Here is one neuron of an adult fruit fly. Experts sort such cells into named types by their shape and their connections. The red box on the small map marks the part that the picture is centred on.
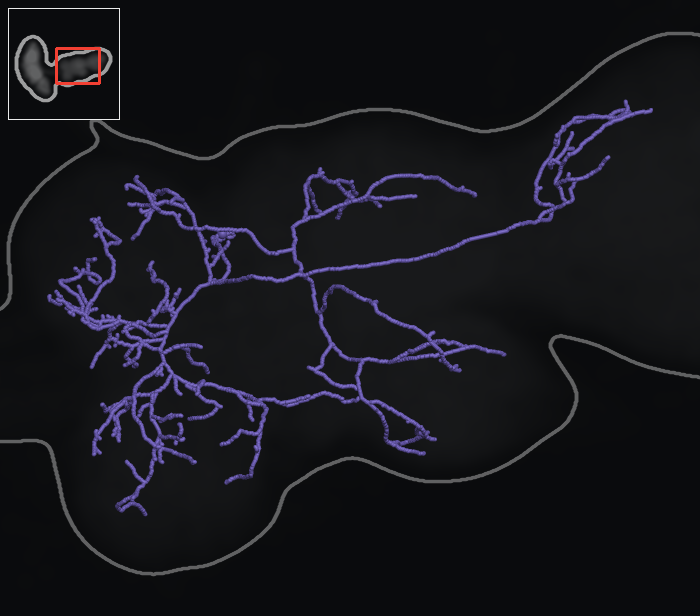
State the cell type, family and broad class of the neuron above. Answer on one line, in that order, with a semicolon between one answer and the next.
IN12A027; hemilineage 12A; nerve-cord intrinsic neuron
